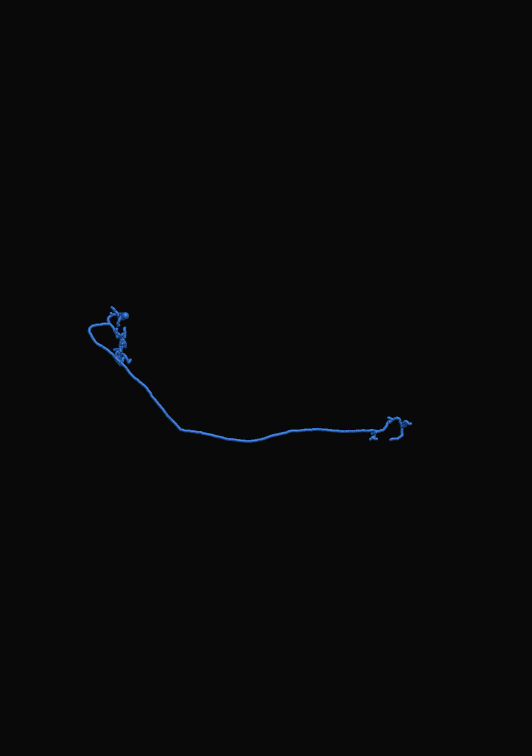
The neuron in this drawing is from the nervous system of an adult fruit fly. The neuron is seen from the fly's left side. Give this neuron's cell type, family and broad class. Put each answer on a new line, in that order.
DNpe015
hemilineage PSp2
descending neuron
